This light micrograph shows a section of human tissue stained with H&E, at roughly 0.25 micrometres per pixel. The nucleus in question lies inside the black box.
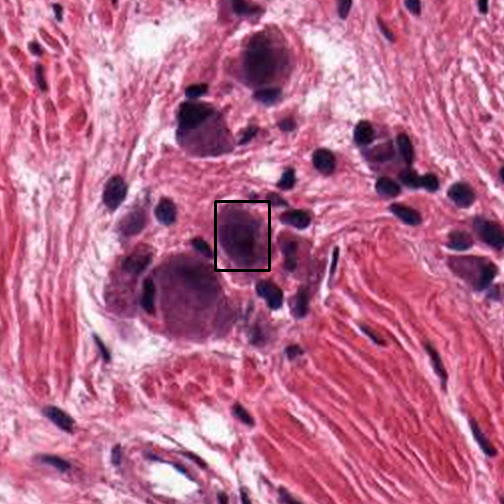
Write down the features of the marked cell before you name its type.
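Several small, dark, round to oval nuclei lie close against its edge, each much smaller than the cell body itself. It sits in a cluster with other large purple cell bodies, including a bigger one just below and to the left, within a patch of loose pink fibrous tissue bordered by bundles of pink muscle fibres. This is a neuron.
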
